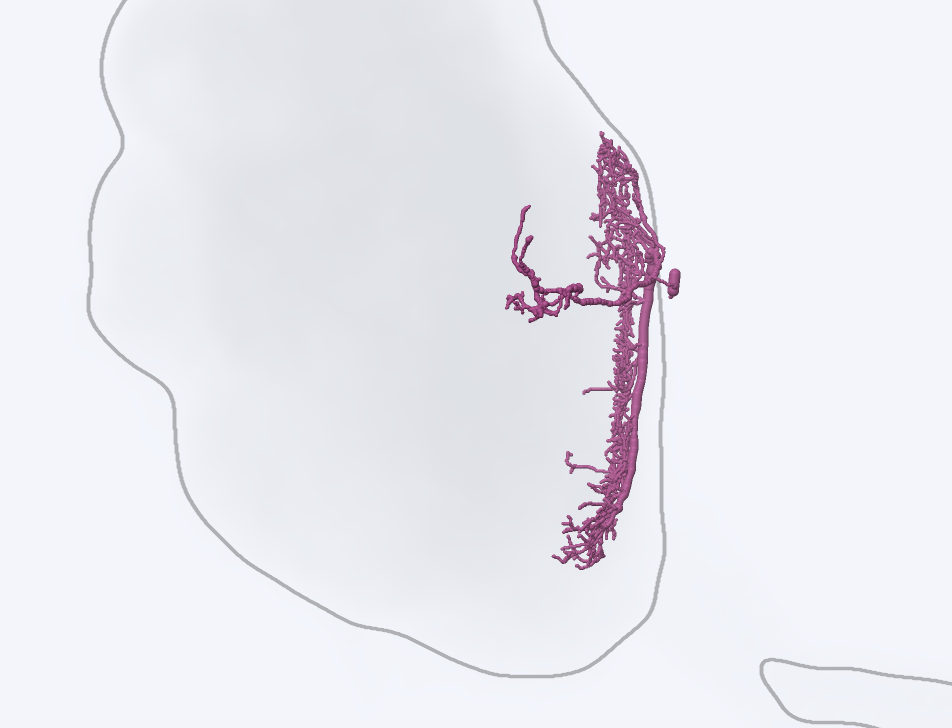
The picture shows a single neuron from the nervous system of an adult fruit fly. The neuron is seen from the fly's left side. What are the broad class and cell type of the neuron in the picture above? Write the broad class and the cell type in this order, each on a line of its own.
visual projection neuron
VSm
